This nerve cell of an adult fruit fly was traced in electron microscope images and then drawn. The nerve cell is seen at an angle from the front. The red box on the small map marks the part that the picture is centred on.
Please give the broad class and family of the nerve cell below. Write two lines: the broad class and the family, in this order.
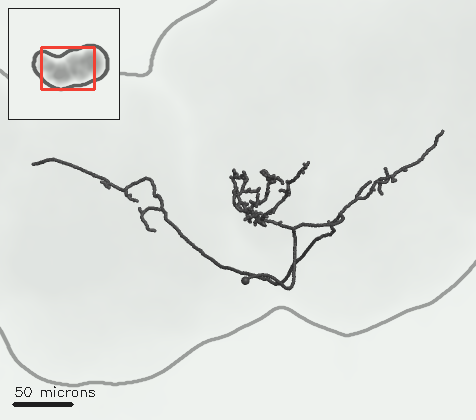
descending neuron
hemilineage LB7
